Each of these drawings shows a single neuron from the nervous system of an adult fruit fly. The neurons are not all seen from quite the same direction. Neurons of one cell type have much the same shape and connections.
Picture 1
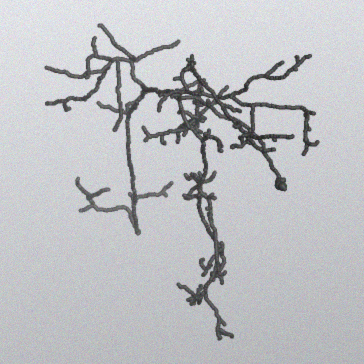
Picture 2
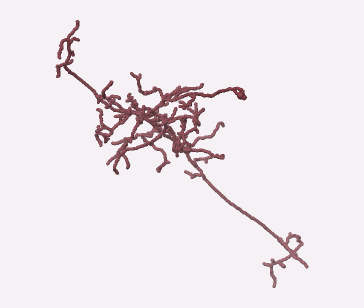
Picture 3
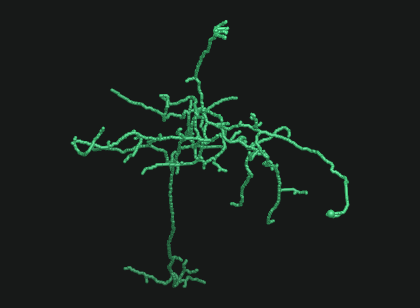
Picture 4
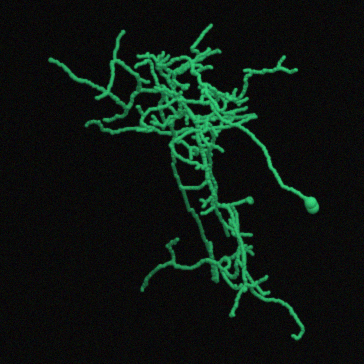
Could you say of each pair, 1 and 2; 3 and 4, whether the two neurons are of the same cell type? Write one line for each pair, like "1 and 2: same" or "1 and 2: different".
1 and 2: different
3 and 4: different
